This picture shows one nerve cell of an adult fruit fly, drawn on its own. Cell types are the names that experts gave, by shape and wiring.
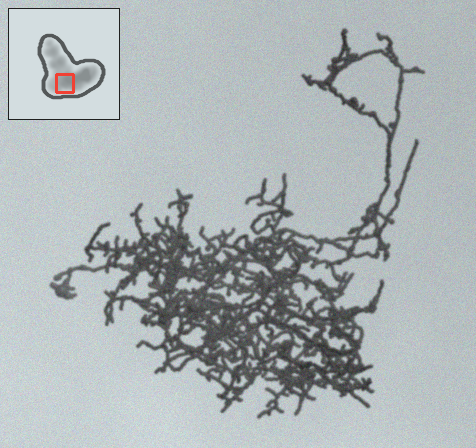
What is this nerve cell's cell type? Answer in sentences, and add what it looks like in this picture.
Its cell type is AVLP390. It is a central-brain intrinsic neuron. More than a hundred branch ends can be seen. In this view it is about as wide as it is tall.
